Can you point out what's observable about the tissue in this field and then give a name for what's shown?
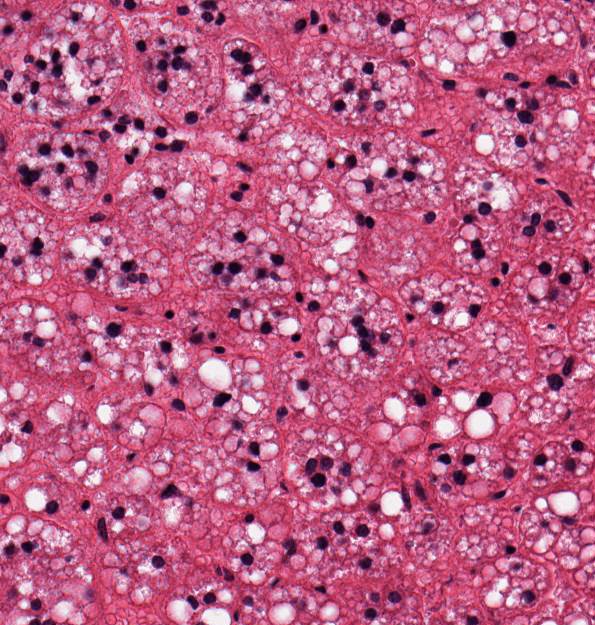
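The cytoplasm of these cells is filled with many clear round vacuoles, small ones mixed among scattered larger ones. Between the vacuoles, the cytoplasm stains pink. The nuclei are small, round and darkly stained. This tissue is adrenal gland.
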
